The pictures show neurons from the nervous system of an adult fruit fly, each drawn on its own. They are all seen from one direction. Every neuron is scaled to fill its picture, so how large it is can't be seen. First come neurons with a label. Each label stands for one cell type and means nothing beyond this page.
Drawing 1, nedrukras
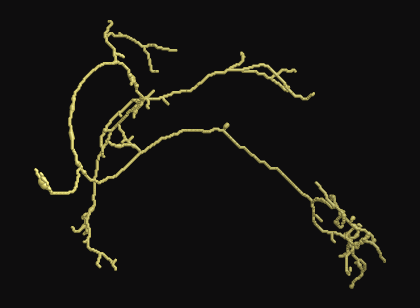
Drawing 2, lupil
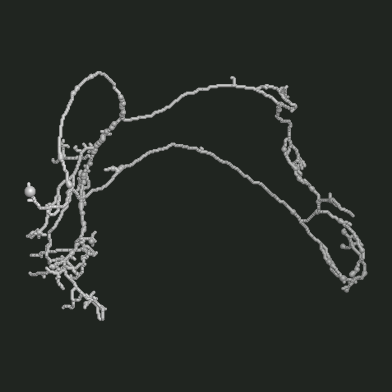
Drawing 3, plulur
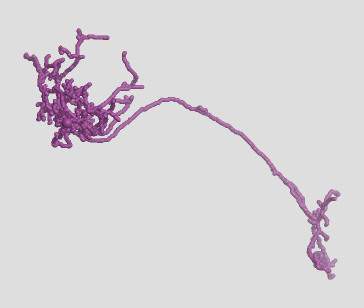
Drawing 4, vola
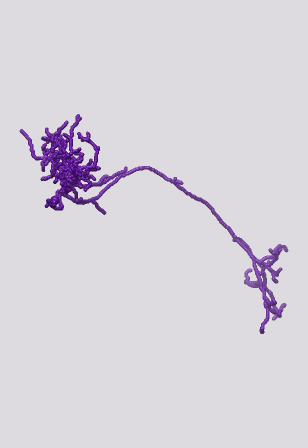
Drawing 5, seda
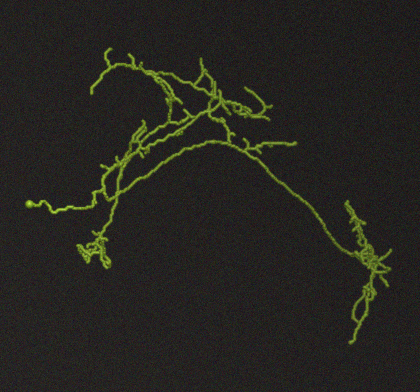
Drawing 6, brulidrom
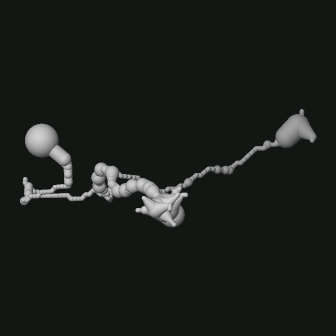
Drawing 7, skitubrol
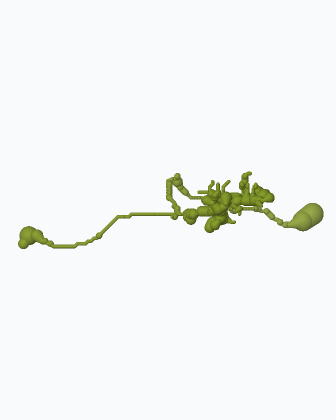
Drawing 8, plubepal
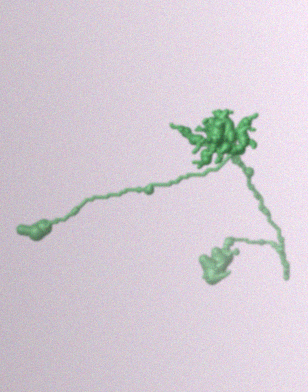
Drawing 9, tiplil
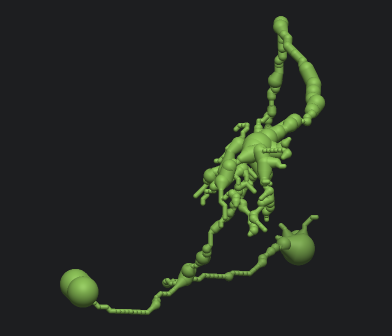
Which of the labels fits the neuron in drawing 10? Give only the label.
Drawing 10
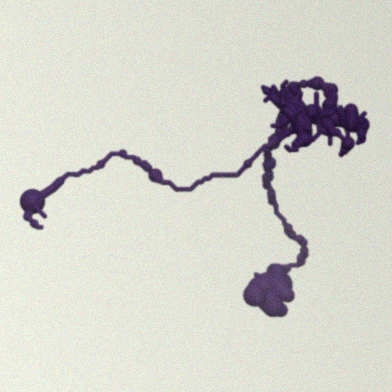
plubepal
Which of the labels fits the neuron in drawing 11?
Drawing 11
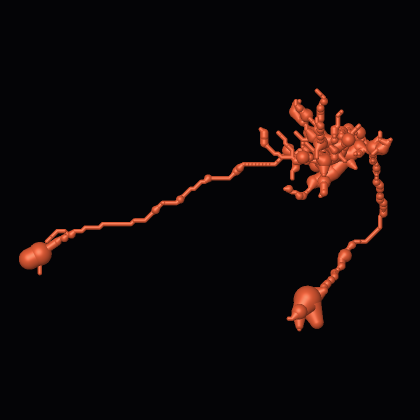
plubepal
